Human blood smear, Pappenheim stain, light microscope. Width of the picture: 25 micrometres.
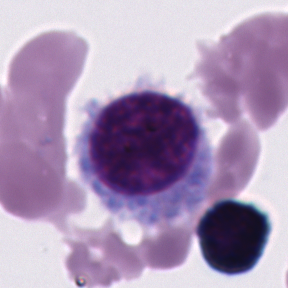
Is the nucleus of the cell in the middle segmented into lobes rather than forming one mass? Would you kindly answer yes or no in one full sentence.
No, rather than lobes, the nucleus is one compact round, oval or kidney-shaped mass.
